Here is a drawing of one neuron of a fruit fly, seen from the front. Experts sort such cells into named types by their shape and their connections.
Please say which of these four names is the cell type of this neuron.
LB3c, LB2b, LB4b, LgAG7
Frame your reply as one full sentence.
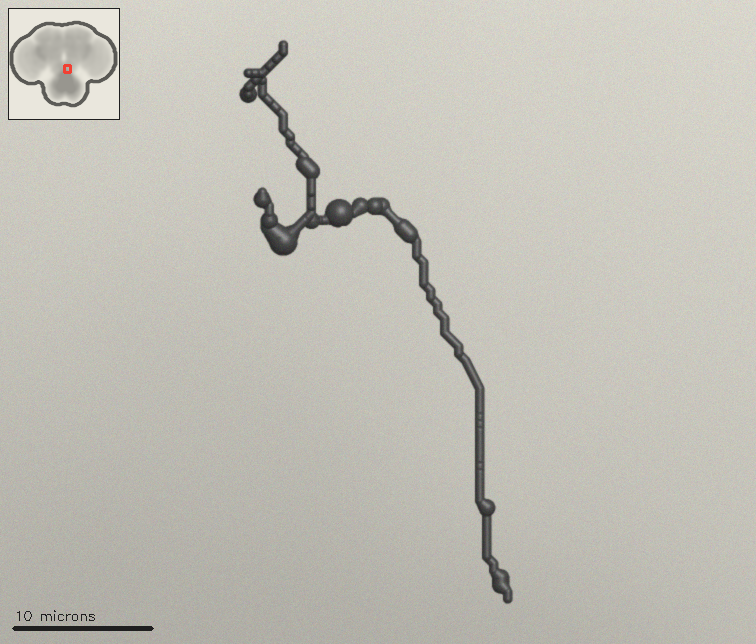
The single neuron here is of type LB3c.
